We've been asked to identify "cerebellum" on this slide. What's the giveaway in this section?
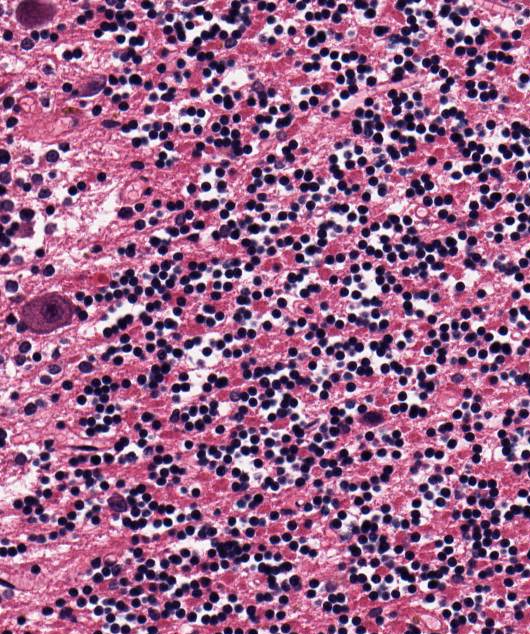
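This section is cerebellum. Across most of the field, small nuclei are closely packed; they are dark, round and uniform, with very little visible cytoplasm around them. Small clear, empty gaps lie scattered among these packed nuclei throughout the field. The upper left corner differs from the rest: small nuclei are less crowded there, and more pink fibrillary material shows. No epithelium and no glands appear anywhere in the field.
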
